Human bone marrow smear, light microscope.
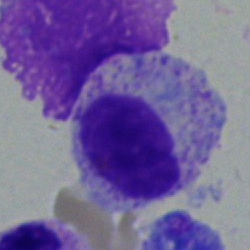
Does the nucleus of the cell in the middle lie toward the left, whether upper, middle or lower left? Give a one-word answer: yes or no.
Yes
